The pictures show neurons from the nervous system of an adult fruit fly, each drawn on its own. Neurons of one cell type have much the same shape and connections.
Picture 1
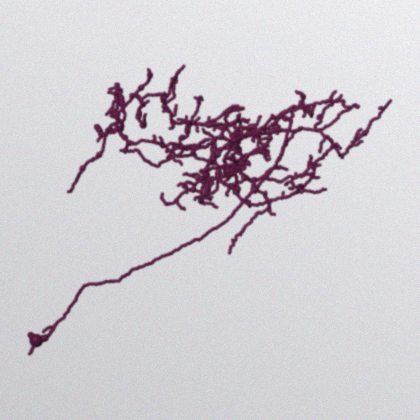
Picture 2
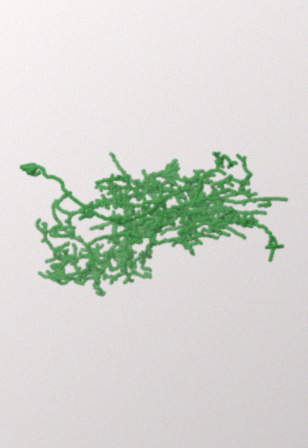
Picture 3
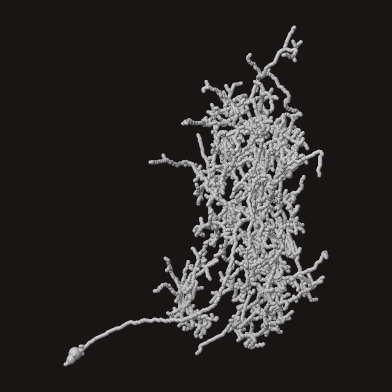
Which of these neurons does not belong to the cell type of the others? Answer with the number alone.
1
